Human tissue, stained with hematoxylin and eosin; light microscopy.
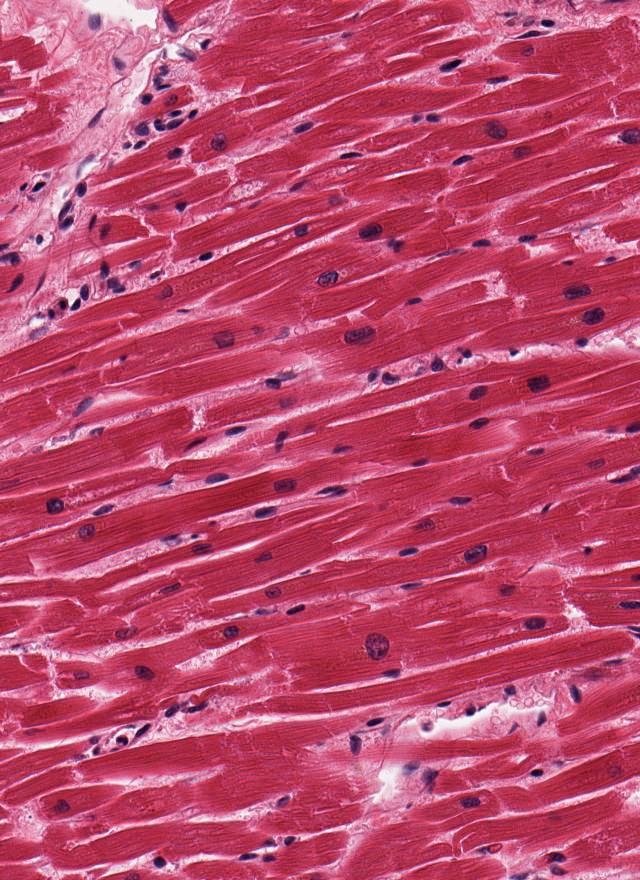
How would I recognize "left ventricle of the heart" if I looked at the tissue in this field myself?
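Branching of the muscle fibres, which join their neighbours, goes with the left ventricle of the heart.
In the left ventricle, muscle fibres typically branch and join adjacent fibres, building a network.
Each fibre holds oval nuclei in a central position. Small, dark, slender nuclei of interstitial cells sit in the narrow spaces between the fibres. Across the upper left corner runs a strip of paler, looser connective tissue containing many small dark nuclei.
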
